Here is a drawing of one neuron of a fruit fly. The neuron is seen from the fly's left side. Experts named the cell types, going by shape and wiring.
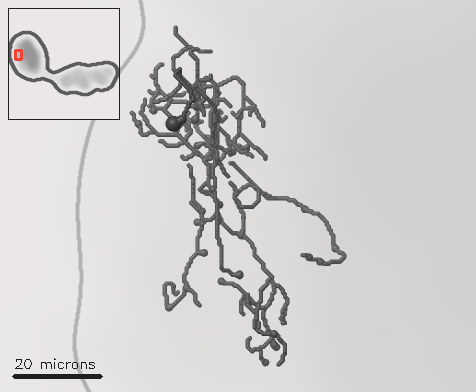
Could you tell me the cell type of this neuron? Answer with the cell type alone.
CB2845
